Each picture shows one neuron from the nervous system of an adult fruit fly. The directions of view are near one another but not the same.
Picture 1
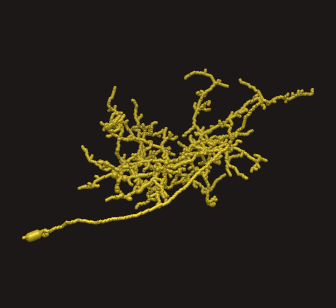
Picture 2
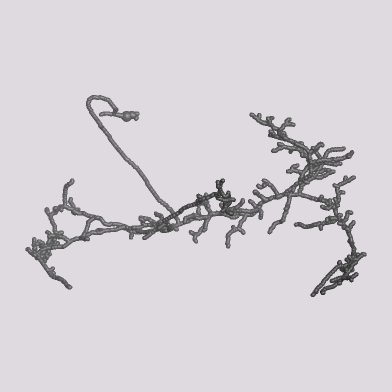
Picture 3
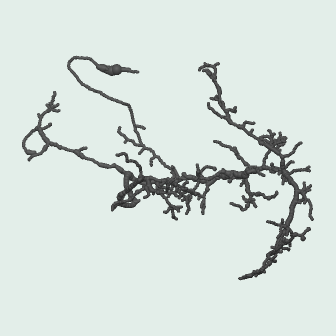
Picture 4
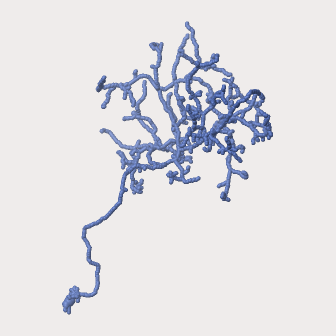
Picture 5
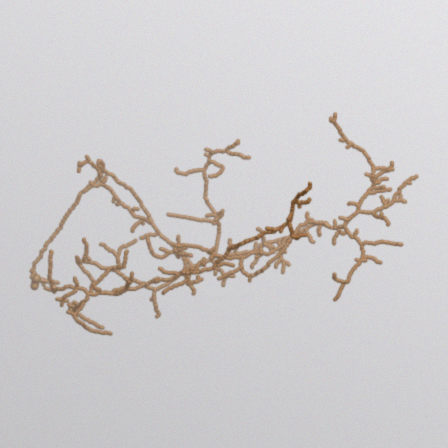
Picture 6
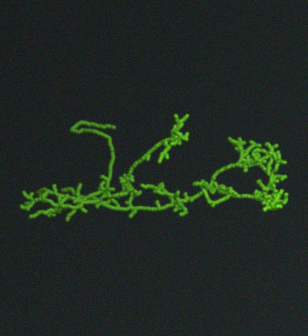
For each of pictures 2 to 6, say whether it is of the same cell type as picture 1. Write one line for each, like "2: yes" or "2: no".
2: no
3: no
4: yes
5: no
6: no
